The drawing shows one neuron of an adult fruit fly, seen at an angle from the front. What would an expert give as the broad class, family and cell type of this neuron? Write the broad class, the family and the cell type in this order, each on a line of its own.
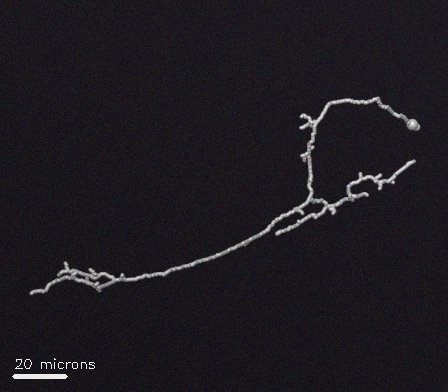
nerve-cord intrinsic neuron
hemilineage 19A
IN19A106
